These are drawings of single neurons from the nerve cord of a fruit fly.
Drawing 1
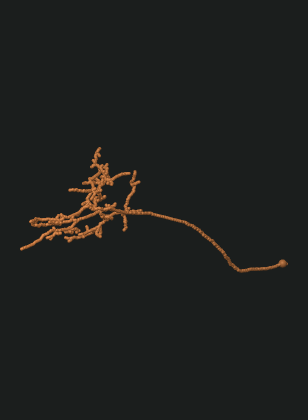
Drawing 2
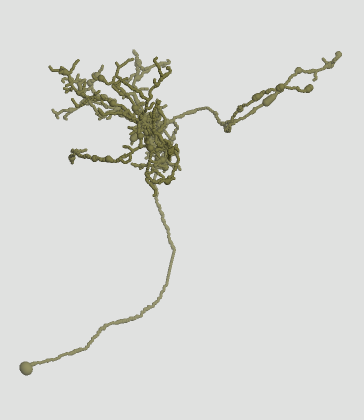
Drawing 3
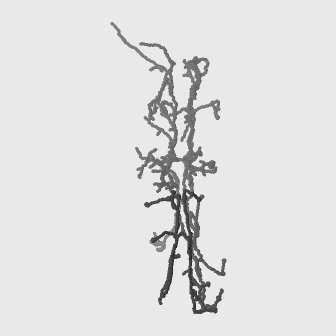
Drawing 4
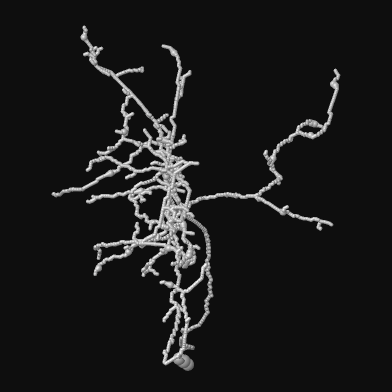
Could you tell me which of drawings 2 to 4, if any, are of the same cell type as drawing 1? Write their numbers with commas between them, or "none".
4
